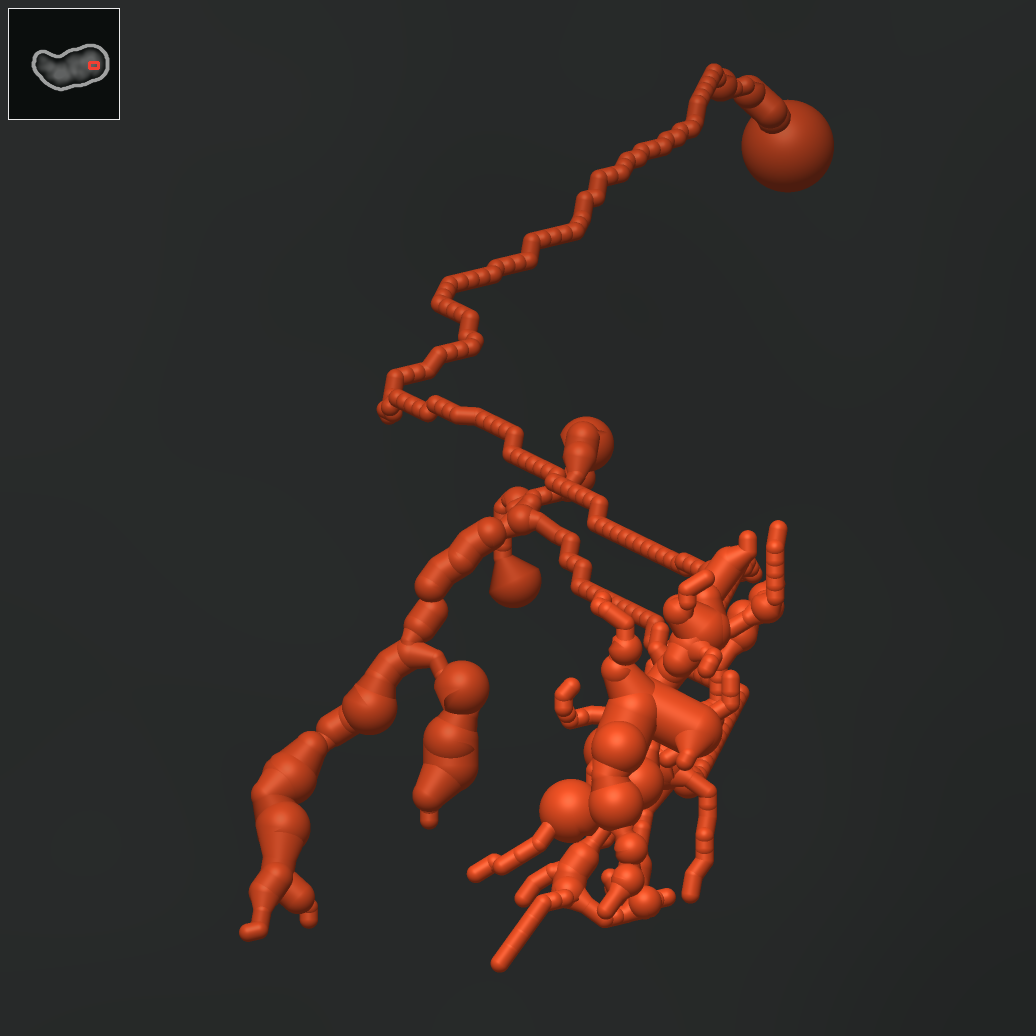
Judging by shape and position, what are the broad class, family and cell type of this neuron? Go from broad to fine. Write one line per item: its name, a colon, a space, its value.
broad class: optic-lobe intrinsic neuron
family: T
cell type: T5c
